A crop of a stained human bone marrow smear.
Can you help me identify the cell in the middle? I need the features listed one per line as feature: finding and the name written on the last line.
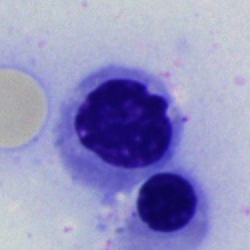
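Outline: roughly round and smooth, without projections
Chromatin: dense, dark purple, a few paler flecks
Nucleus: fills most of the cell
Cytoplasm: rim widest on the lower left, no distinct granules
Name: erythroblast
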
